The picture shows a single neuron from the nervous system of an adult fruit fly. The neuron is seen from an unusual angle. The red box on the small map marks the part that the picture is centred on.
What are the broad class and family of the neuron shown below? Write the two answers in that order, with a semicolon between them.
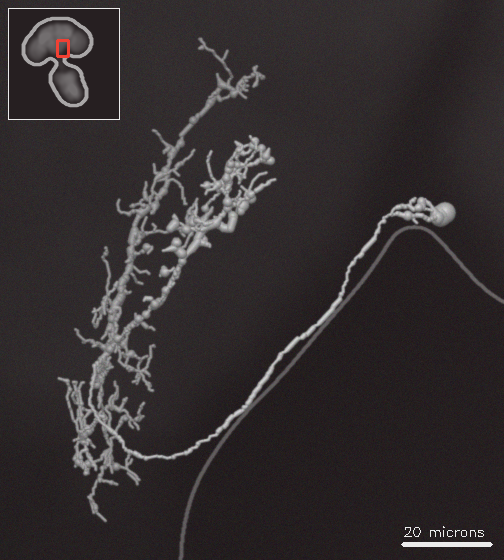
central-brain intrinsic neuron; hemilineage LB3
